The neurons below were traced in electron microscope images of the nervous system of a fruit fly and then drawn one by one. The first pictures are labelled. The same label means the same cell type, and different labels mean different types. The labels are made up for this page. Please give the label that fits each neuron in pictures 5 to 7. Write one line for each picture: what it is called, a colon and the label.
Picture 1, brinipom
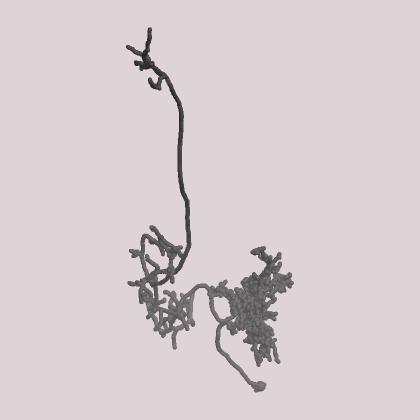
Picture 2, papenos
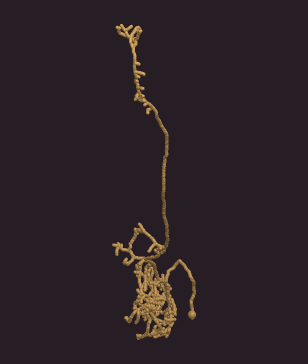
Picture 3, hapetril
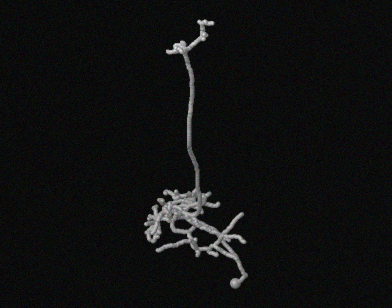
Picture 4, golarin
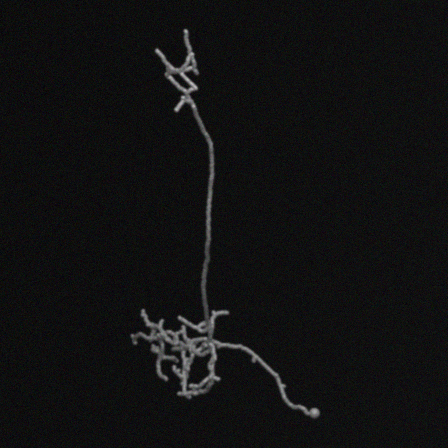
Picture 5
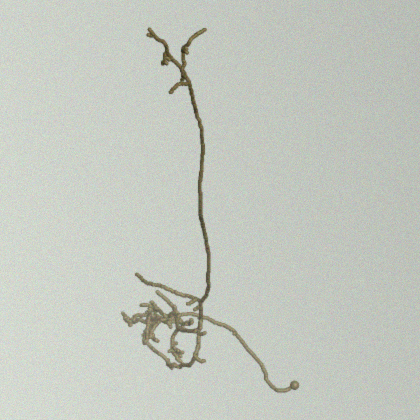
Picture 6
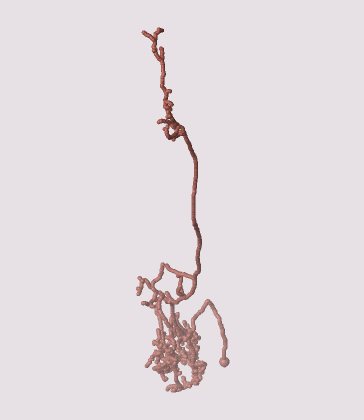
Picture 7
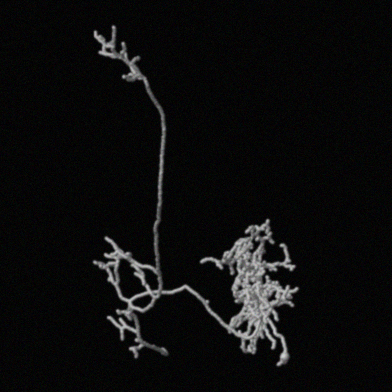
5: golarin
6: papenos
7: brinipom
